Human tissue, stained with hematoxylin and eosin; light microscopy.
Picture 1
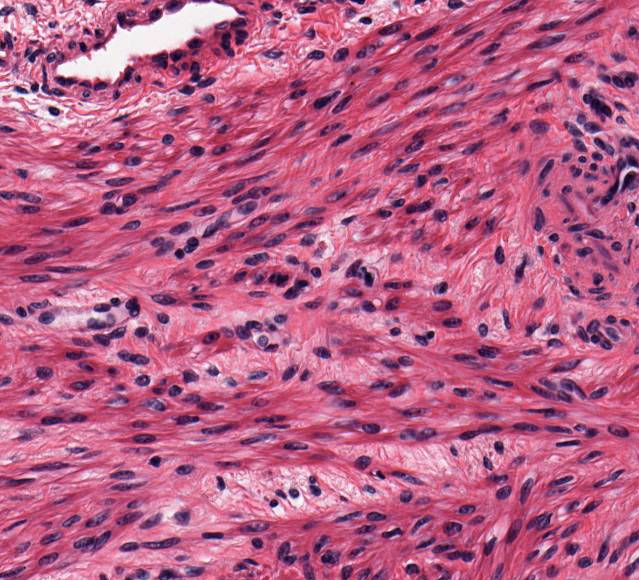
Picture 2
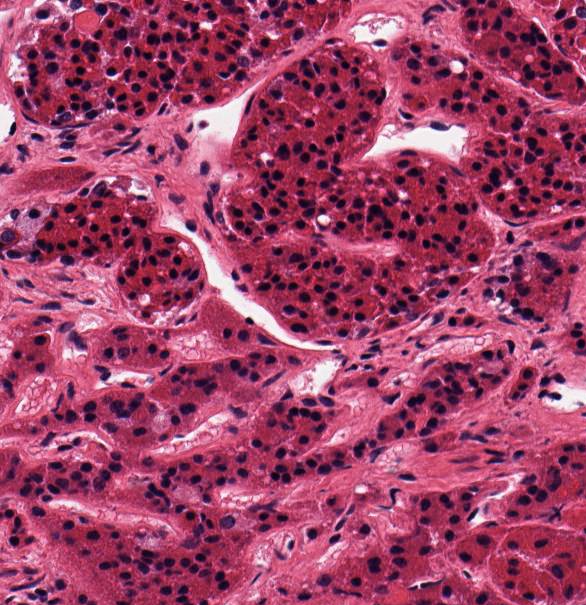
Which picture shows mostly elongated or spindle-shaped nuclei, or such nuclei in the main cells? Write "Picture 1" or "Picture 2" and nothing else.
Picture 1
